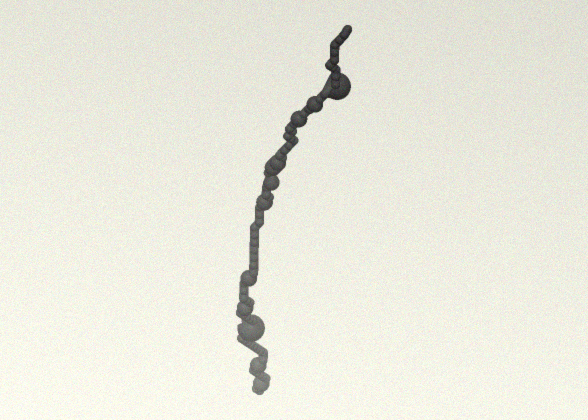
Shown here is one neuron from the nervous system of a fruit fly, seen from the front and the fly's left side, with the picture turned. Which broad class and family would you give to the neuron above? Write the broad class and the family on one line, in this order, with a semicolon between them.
sensory neuron entering the brain; class mechanosensory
